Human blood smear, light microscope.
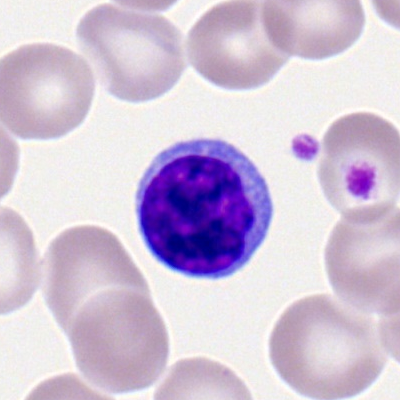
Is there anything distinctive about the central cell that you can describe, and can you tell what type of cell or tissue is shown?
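The chromatin here is dark and coarsely clumped. Around the nucleus there's a narrow rim of pale blue cytoplasm, and it's widest on the right side of the cell. It's a lymphocyte.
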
